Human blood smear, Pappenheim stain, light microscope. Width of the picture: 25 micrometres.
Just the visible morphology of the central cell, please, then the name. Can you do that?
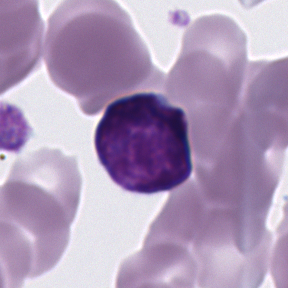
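Chromatin: dense, dark purple and clumped. Nucleoli: none visible. Nuclear shape: no lobes and no deep indentation. Cell edge: free of hair-like projections. Name: typical lymphocyte.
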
